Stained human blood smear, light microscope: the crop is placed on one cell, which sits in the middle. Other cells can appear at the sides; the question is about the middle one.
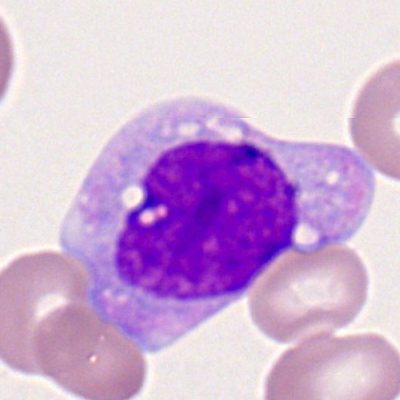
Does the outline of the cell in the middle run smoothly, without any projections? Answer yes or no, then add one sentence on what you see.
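No. The cell outline is irregular, with broad rounded bulges rather than a smooth circle.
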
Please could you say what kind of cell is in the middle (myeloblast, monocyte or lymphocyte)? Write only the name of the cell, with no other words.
monocyte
